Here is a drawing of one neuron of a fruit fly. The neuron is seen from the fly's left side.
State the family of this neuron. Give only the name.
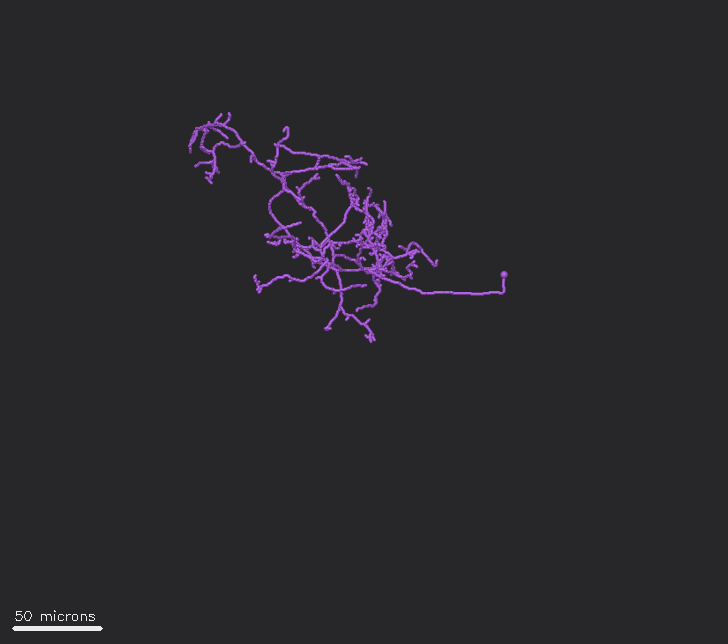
hemilineage VLPl&p1_posterior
